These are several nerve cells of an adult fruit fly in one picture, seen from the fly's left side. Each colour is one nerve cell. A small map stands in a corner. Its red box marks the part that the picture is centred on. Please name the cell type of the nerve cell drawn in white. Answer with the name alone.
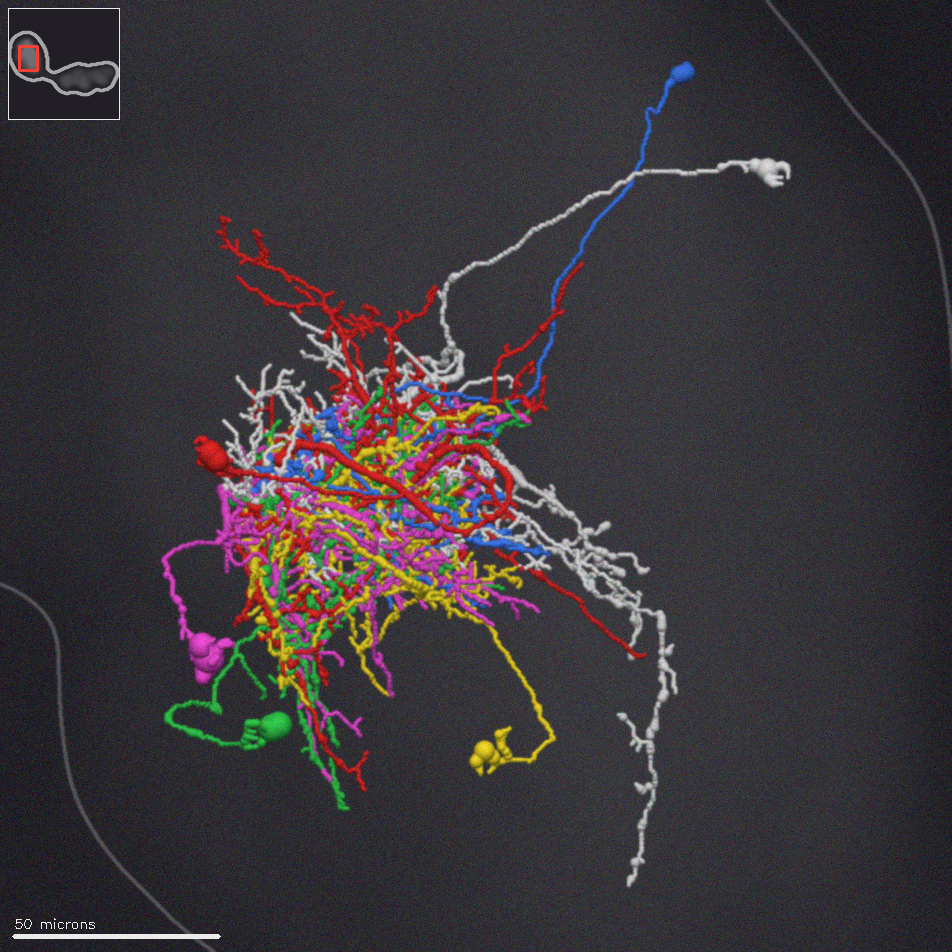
VES072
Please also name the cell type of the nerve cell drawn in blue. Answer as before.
VES051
